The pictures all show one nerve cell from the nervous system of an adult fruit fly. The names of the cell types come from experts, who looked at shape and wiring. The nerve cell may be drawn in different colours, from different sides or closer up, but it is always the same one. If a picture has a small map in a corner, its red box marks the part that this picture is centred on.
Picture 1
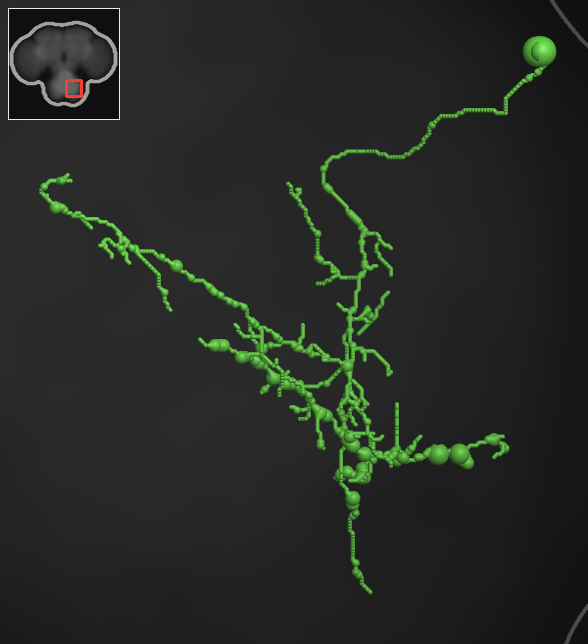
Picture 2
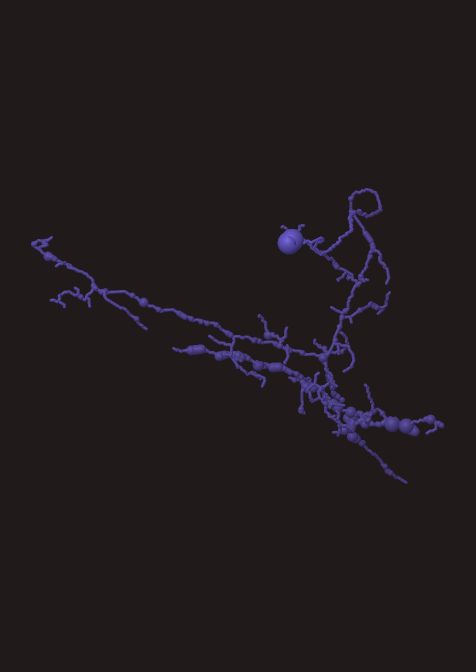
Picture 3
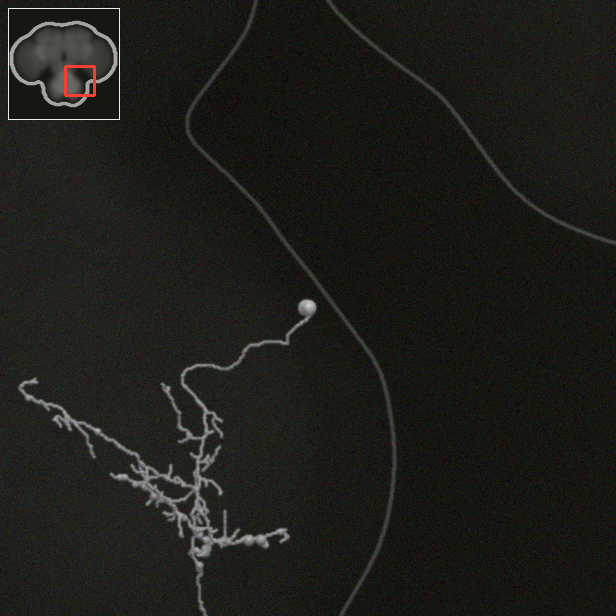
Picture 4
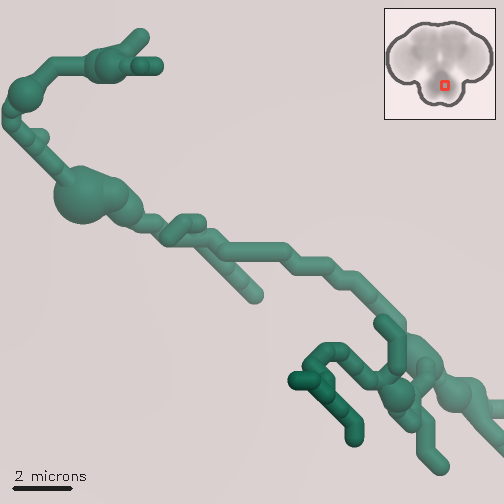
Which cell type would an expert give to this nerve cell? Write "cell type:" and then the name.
cell type: IN19A114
